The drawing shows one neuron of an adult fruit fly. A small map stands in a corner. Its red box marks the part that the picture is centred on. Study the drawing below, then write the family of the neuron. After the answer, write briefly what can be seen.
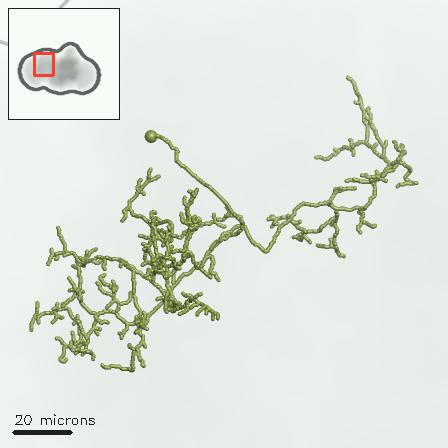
Its family is hemilineage VPNp&v1_posterior. Its broad class is visual projection neuron. By the scale bar it is about 140 microns wide in this view. The picture shows dozens of branch ends.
